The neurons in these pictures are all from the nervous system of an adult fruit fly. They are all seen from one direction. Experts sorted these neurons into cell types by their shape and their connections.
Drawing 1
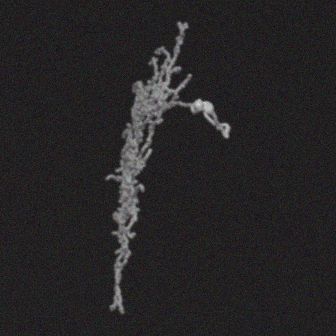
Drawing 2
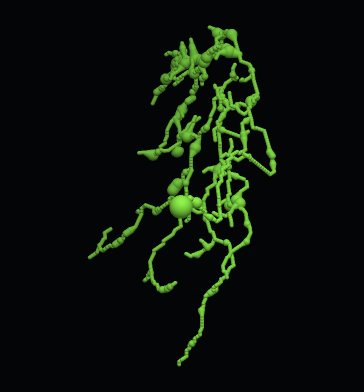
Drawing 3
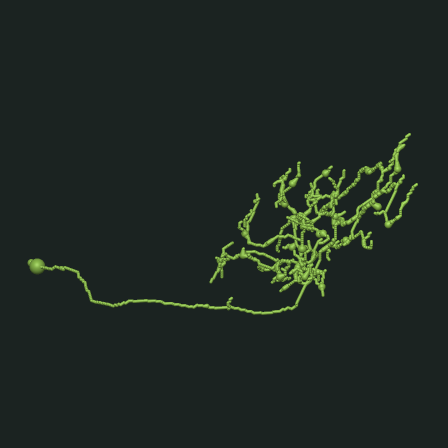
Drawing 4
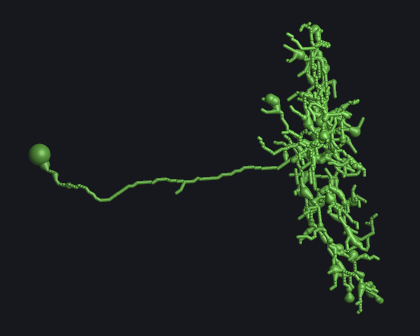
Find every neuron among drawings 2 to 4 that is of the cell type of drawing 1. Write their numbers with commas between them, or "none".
2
